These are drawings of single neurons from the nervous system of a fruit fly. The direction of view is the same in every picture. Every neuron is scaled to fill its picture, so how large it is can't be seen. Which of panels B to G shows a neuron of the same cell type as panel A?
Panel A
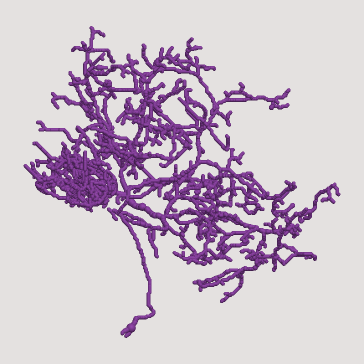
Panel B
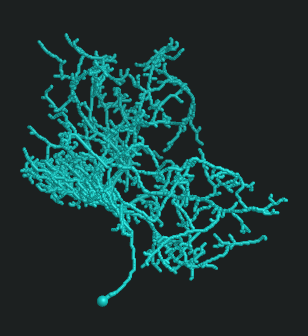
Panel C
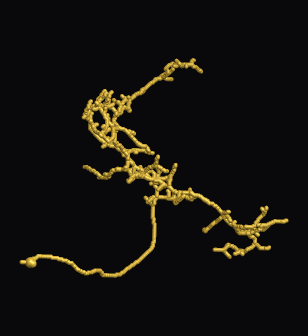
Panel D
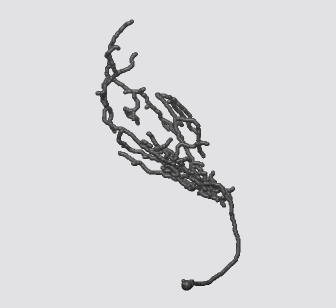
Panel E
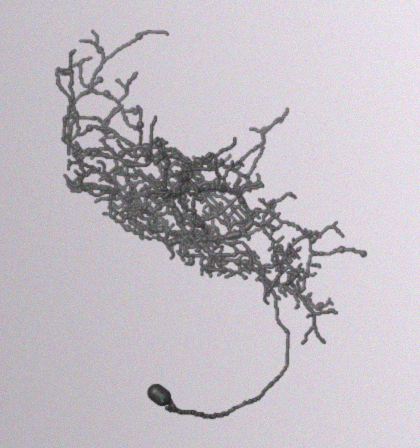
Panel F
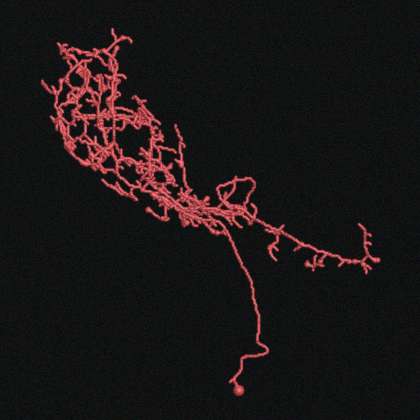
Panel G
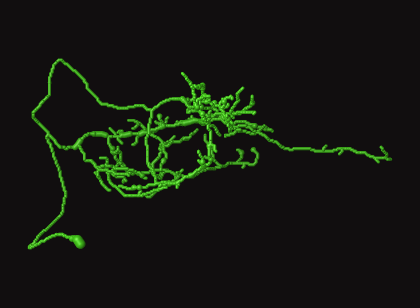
B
